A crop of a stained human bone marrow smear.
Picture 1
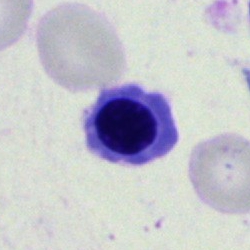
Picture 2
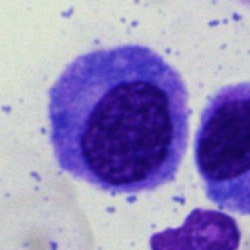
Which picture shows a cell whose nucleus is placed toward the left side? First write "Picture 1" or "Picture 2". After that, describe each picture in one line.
Picture 1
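What picture 1 shows: The nucleus sits off-centre toward the left of the cell.
What picture 2 shows: The nucleus sits off-centre toward the lower right, leaving the widest cytoplasm at the top and left.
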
